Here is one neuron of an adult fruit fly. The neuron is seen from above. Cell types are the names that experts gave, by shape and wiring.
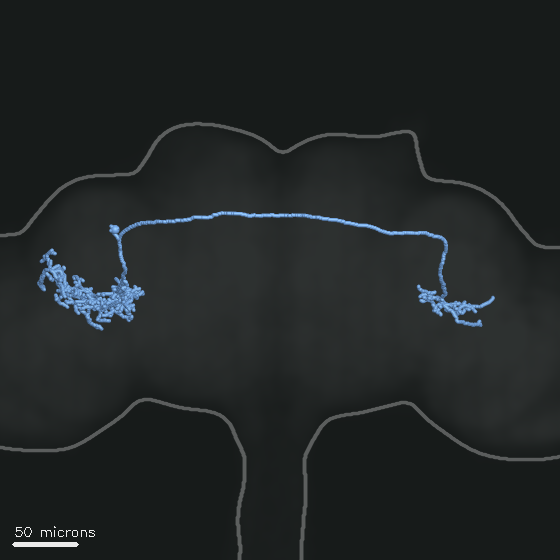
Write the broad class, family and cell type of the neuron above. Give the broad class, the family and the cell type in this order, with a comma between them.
central-brain intrinsic neuron, hemilineage VLPd&p1_dorsal, PVLP008_a1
